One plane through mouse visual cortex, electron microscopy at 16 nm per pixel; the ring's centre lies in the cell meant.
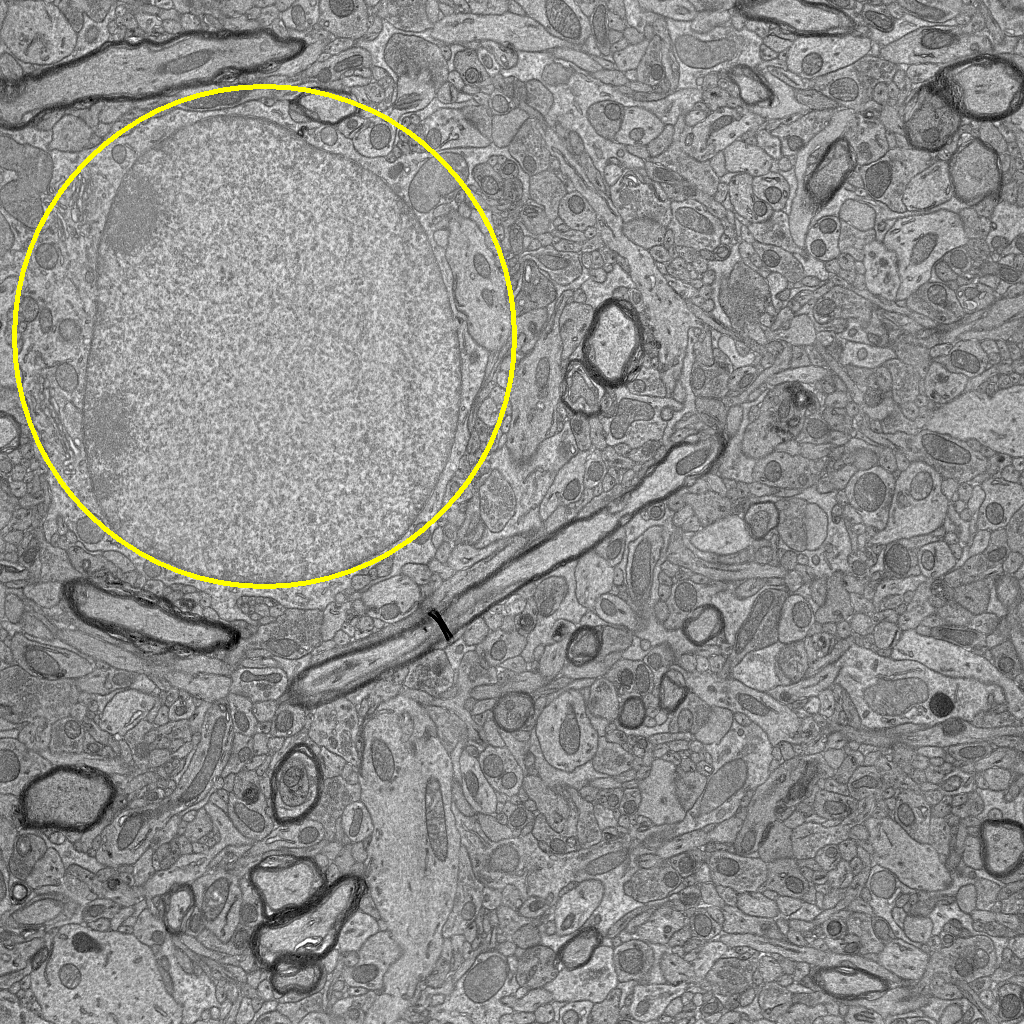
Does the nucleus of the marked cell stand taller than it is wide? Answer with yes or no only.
Yes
